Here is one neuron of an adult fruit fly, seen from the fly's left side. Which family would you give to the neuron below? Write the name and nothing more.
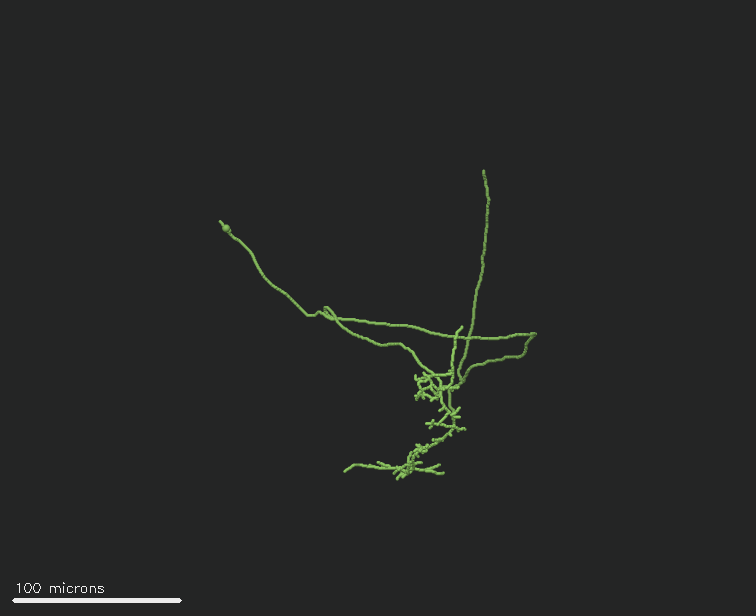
hemilineage WEDd2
